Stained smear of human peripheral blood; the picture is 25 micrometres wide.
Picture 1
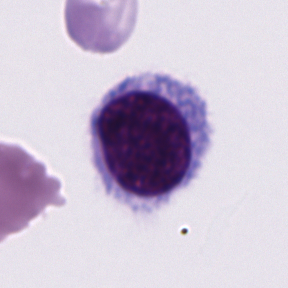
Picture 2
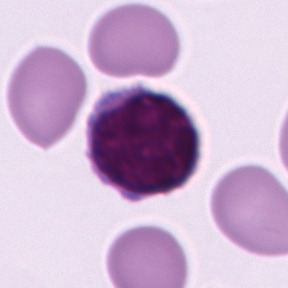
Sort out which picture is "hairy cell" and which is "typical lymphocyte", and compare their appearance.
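Picture 1 shows a hairy cell; picture 2 shows a typical lymphocyte. Outline: the hairy cell has a frayed, fuzzy outer edge rather than a smooth one. The typical lymphocyte is round with only a slightly ragged edge, and a small bluish bleb projects from its lower edge. Size: the hairy cell measures about 12 by 10 micrometres. The lymphocyte is about 10 micrometres across, about 1.25 times as wide as a red cell that lies whole in its picture.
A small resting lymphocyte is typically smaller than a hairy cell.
Nucleus: in the hairy cell it is round to oval, with no lobes or deep indentation, about 9 by 8 micrometres, and it fills about 60% of the cell's area. In the lymphocyte it is round in outline, about 9 micrometres across, and it fills about 80% of the cell's area.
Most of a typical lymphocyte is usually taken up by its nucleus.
Chromatin: the hairy cell's is dark purple with a mottled, condensed texture, while the lymphocyte's nucleus stains dark purple throughout.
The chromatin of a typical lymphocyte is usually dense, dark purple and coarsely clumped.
Cytoplasm: the hairy cell's is stained blue and holds no clear vacuoles. The lymphocyte has only a thin, barely visible rim, and the little cytoplasm showing at its edge is bluish.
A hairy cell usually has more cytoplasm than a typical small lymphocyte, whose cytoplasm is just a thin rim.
Common to both: no nucleoli can be seen in either nucleus.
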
